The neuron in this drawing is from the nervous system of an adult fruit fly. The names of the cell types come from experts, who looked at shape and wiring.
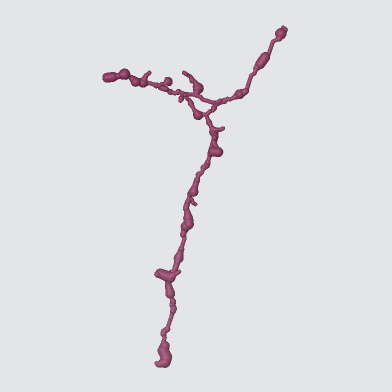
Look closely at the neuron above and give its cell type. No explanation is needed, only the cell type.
SNpp41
